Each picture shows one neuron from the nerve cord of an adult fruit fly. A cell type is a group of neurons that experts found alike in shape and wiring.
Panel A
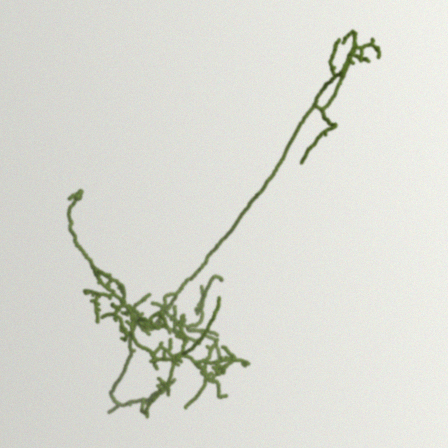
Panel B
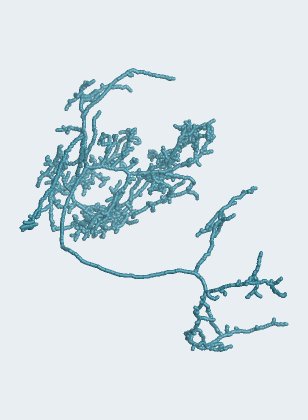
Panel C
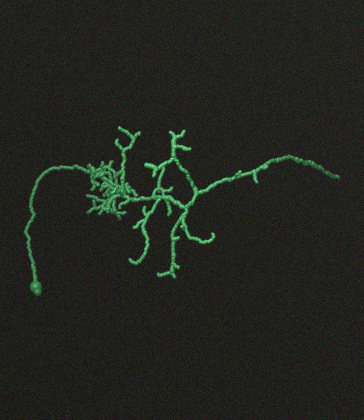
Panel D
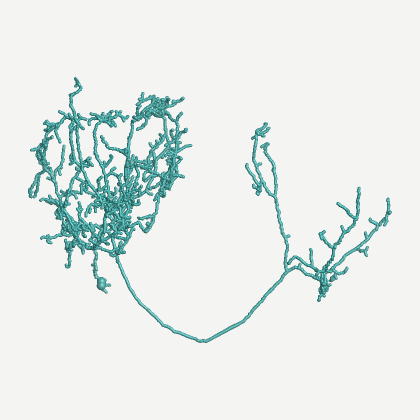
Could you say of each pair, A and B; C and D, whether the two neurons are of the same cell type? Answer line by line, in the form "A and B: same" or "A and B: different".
A and B: different
C and D: different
